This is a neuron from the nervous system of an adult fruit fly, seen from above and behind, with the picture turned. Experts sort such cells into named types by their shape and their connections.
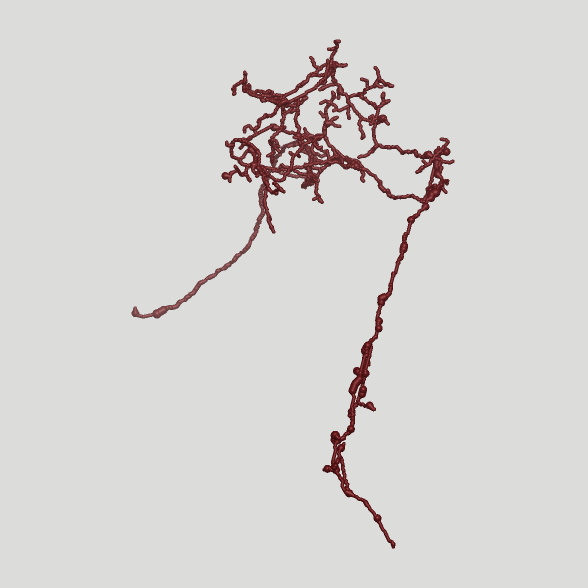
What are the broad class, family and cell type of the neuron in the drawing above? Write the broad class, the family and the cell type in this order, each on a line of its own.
central-brain intrinsic neuron
hemilineage LHa2
CB1276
